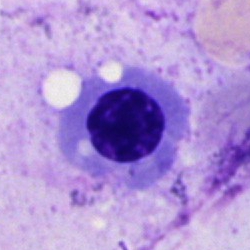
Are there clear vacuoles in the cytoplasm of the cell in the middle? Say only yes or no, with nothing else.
Yes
